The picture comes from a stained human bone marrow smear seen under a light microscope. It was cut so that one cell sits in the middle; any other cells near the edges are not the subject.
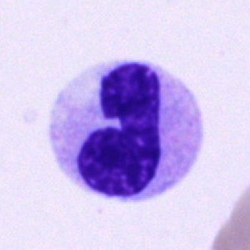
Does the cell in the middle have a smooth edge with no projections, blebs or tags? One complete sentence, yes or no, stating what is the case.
Yes, it is a smooth edge that the cell has.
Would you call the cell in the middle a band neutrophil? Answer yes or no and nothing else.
yes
